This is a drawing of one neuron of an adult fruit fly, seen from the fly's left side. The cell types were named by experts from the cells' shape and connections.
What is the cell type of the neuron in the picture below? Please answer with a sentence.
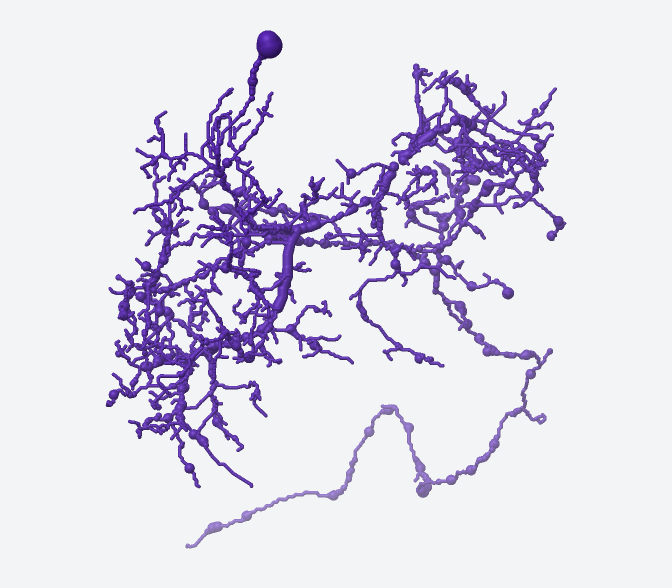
The cell type is AVLP175.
